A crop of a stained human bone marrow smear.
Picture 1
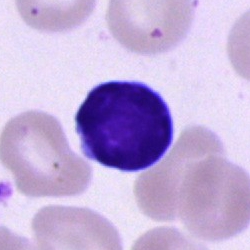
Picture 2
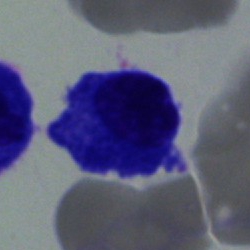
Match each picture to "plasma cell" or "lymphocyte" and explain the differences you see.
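Look first at picture 1: that is the lymphocyte, and picture 2 is the plasma cell. The lymphocyte has a nearly round outline, while the plasma cell's outline is irregular and ragged rather than smooth and round. In the lymphocyte, the chromatin stains a dense, dark blue-purple throughout, and no nucleoli can be seen.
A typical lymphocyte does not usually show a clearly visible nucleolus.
Its cytoplasm is scant, at most a very thin rim around the nucleus.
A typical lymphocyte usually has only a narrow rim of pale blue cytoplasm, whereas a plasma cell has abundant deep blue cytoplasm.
The plasma cell here stains an intense deep blue-purple all over, with no pale rim of cytoplasm. Its darkest, densest staining lies in the upper right part of the cell. You will find no granules and no vacuoles anywhere in the lymphocyte.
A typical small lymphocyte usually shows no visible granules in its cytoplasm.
Nor are any clear vacuoles visible within the plasma cell. At the left edge of picture 2, a second deep-blue cell is partly cut off.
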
